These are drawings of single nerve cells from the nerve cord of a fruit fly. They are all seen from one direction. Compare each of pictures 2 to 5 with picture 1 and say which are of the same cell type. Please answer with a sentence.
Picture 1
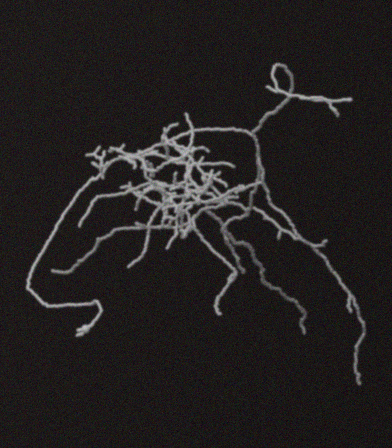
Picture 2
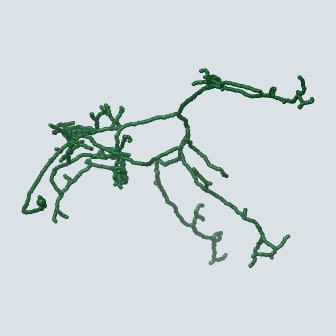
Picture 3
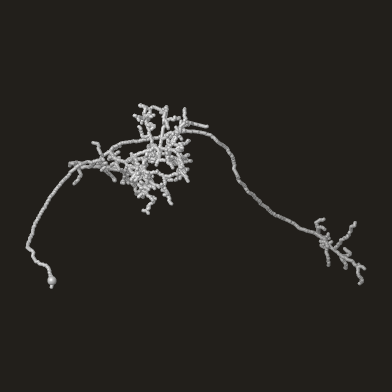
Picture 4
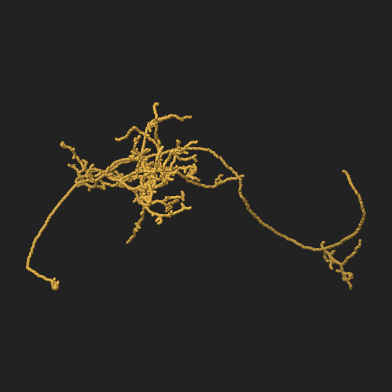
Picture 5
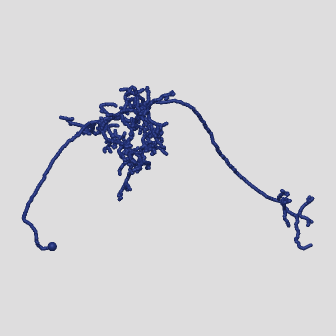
Picture 2 is of the same cell type.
